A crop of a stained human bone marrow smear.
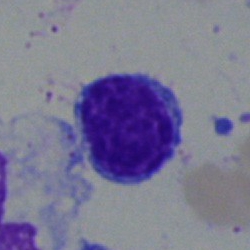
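Lymphocyte in the middle of the smear: the chromatin looks dark purple and coarsely clumped, with paler streaks running between the clumps. I can make out no distinct nucleolus. The cytoplasm is only a scant deep-blue rim, widest on the right side of the cell, and I see no granules in it.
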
